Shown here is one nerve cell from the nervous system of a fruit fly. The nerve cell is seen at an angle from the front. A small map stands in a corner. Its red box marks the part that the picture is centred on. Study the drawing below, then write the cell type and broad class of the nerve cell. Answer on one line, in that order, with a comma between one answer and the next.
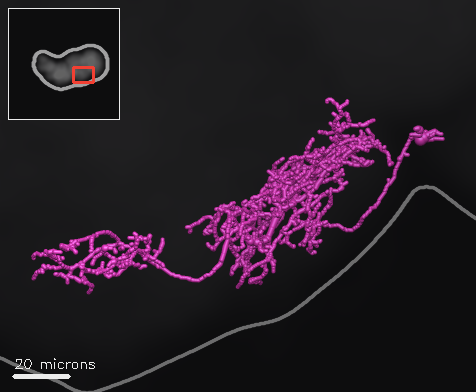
GNG154, central-brain intrinsic neuron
